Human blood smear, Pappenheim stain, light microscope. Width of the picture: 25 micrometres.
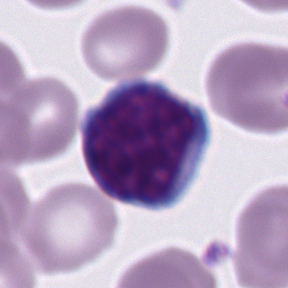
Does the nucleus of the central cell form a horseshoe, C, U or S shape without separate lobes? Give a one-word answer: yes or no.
No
